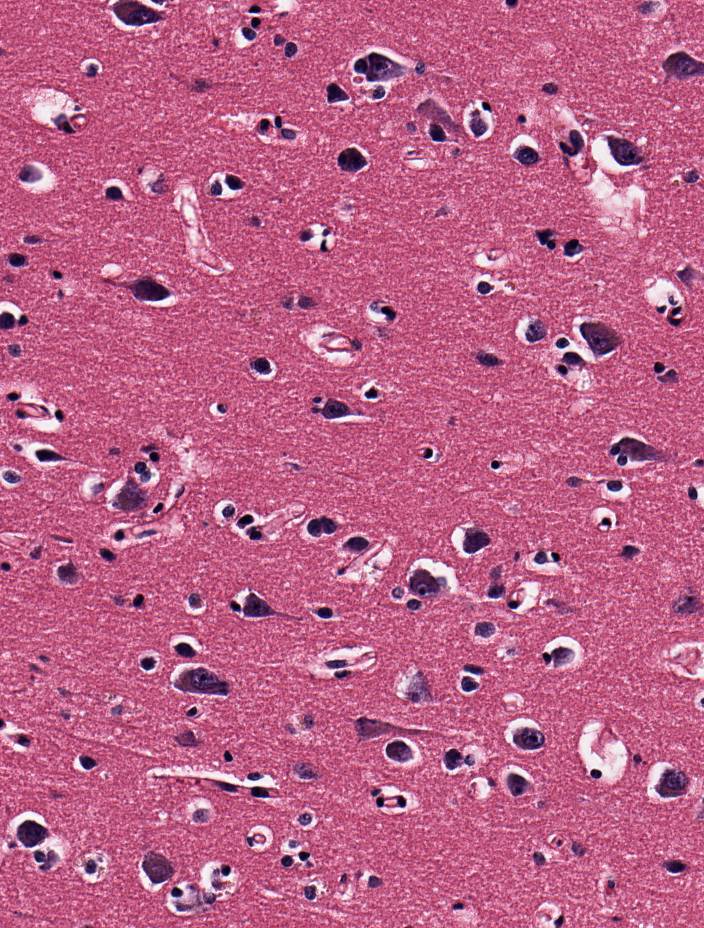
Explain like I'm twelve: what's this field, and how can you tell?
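Cerebral cortex occupies the whole field. Large neurons with angular, partly triangular cell bodies and dark nuclei lie scattered in pink, finely granular-fibrillary neuropil.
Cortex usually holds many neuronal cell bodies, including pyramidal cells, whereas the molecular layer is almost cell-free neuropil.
Small glial nuclei cluster against the edges of several neuronal cell bodies. A few thin-walled capillaries run through the neuropil.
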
